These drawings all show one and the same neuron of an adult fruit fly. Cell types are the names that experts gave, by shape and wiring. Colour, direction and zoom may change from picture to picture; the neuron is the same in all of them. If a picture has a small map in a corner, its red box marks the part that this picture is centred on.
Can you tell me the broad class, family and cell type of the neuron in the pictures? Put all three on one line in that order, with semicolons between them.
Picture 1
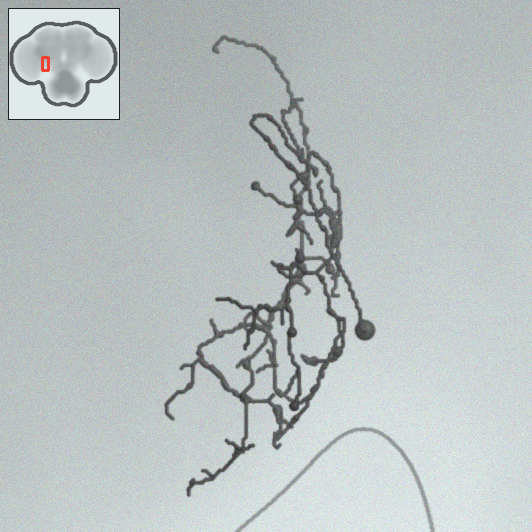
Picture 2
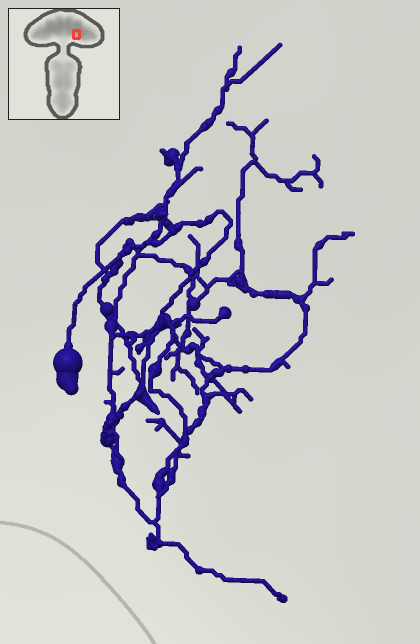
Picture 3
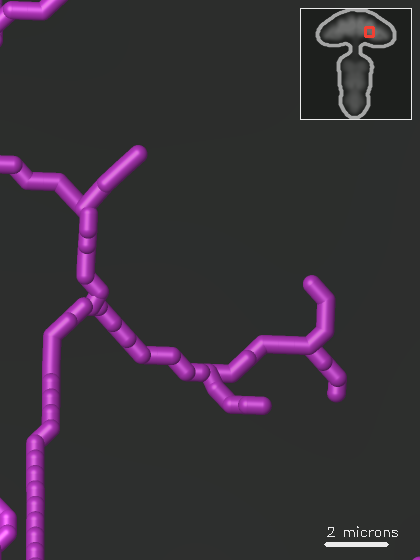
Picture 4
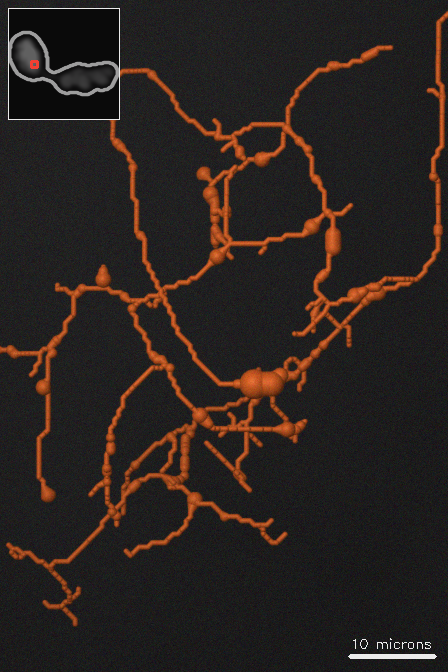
optic-lobe intrinsic neuron; Li; Li35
